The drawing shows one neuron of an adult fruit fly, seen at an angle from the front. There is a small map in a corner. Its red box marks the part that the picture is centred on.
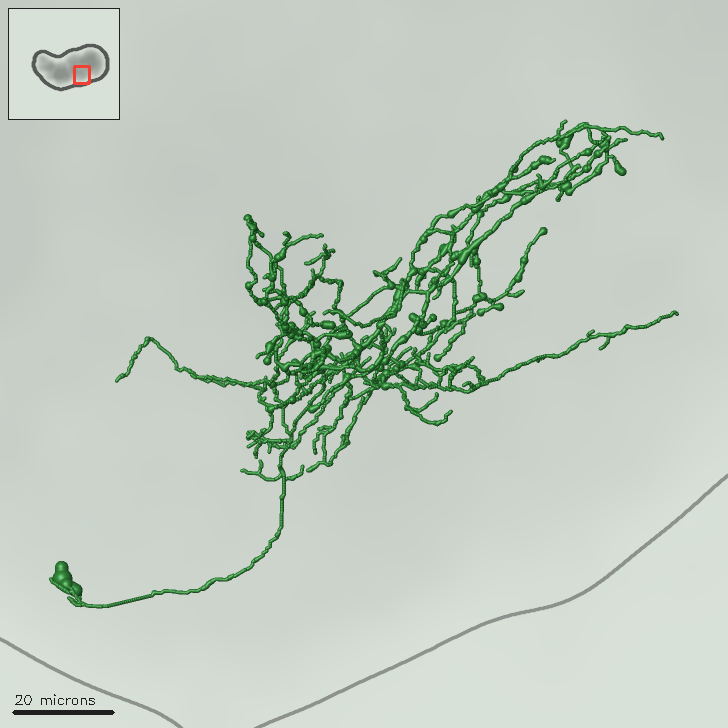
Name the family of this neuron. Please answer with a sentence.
The family is hemilineage 05B.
